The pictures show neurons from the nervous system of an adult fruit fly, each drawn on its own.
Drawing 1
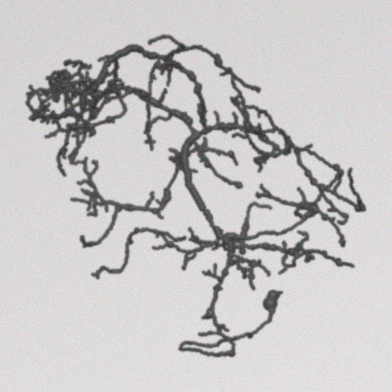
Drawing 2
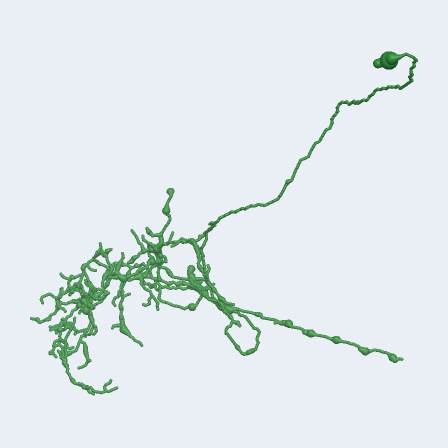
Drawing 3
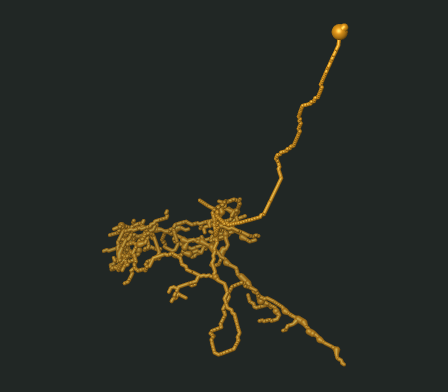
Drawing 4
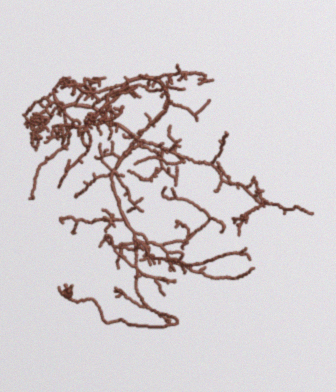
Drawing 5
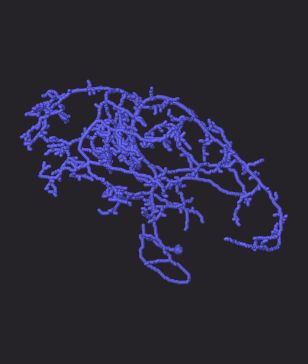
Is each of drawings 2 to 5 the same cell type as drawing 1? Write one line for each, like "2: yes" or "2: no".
2: no
3: no
4: yes
5: yes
